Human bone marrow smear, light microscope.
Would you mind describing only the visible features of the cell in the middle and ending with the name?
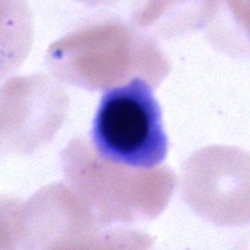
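The cell outline is irregular, with a small rounded bulge at the top. The cytoplasm is deep blue, and its rim is wider on the lower right than on the upper left. The chromatin is very dense and stains almost black, with no visible pattern. Erythroblast.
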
